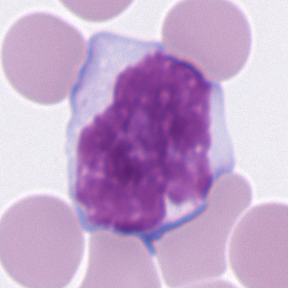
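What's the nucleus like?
Irregular, with a small notch in its lower right border.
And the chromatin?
Coarse and blotchy, darker purple clumps with small pale spots between them.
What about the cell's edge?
A single short tapering tail sticks out from the bottom.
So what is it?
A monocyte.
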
